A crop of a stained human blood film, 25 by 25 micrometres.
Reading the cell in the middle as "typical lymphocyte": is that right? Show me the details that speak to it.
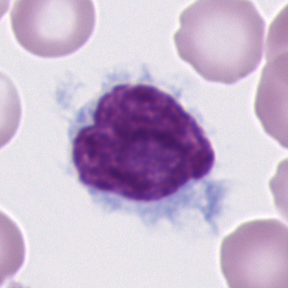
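Fine, ragged, hair-like projections end the cytoplasm all around the cell; cytoplasm pale blue. No granules, no vacuoles. Nucleus about 12 by 10 micrometres, notched at its upper left edge. Red cells around it; none touching.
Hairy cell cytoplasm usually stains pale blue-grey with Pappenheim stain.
The pale blue here agrees with hairy cell. Verdict: hairy cell, not typical lymphocyte.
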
